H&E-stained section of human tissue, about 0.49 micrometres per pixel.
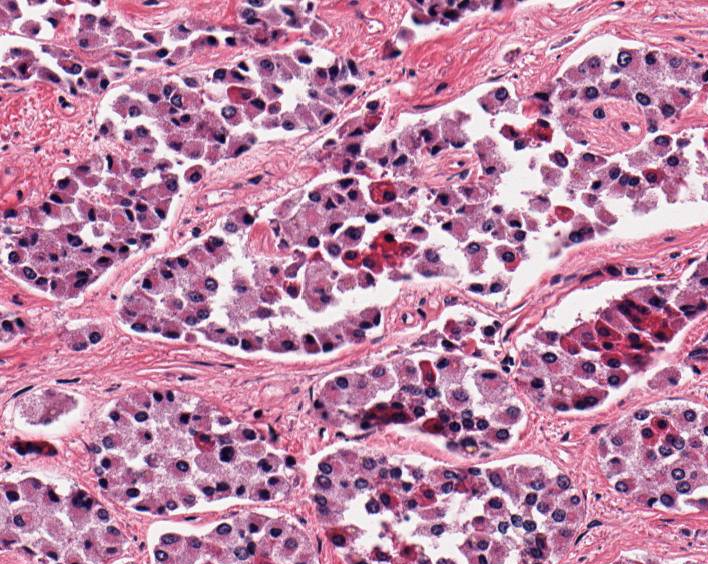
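Pituitary. Rounded nests of cells fill the whole field, separated by thin bands of pink fibrous stroma. Most cells have moderate amounts of finely granular purple-pink cytoplasm; scattered cells with deep red cytoplasm lie singly and in small clusters, most noticeably centrally and at the right edge.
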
